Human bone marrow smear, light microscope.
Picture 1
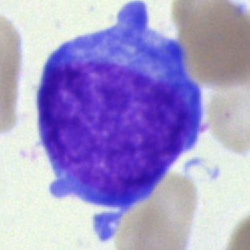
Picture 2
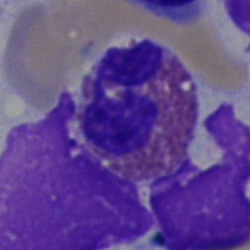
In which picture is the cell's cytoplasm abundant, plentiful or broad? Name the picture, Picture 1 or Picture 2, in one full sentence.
What picture 2 shows is a cell with abundant cytoplasm.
